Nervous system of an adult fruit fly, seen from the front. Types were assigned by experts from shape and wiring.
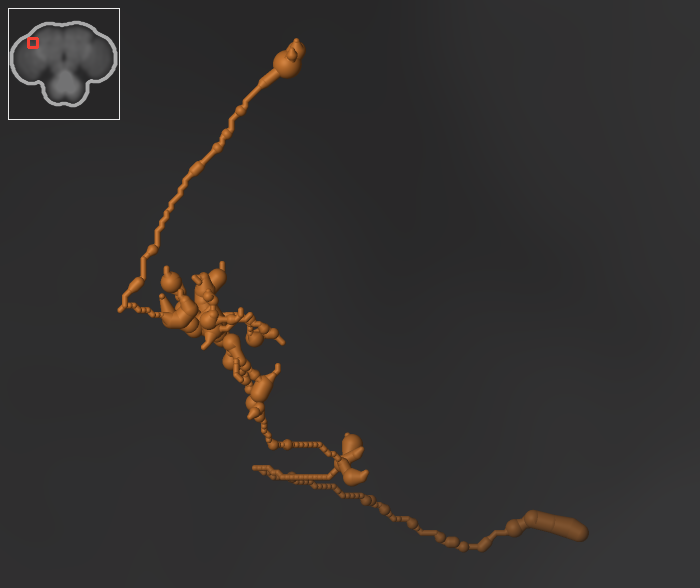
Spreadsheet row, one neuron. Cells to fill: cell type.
Tm2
